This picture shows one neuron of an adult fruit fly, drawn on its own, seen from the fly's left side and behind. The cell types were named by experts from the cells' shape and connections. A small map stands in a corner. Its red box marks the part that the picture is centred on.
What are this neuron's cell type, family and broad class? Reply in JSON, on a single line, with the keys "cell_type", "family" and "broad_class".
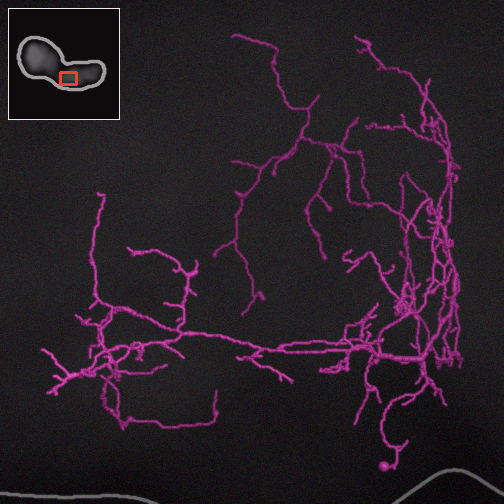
{"cell_type": "IN04B073", "family": "hemilineage 04B", "broad_class": "nerve-cord intrinsic neuron"}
